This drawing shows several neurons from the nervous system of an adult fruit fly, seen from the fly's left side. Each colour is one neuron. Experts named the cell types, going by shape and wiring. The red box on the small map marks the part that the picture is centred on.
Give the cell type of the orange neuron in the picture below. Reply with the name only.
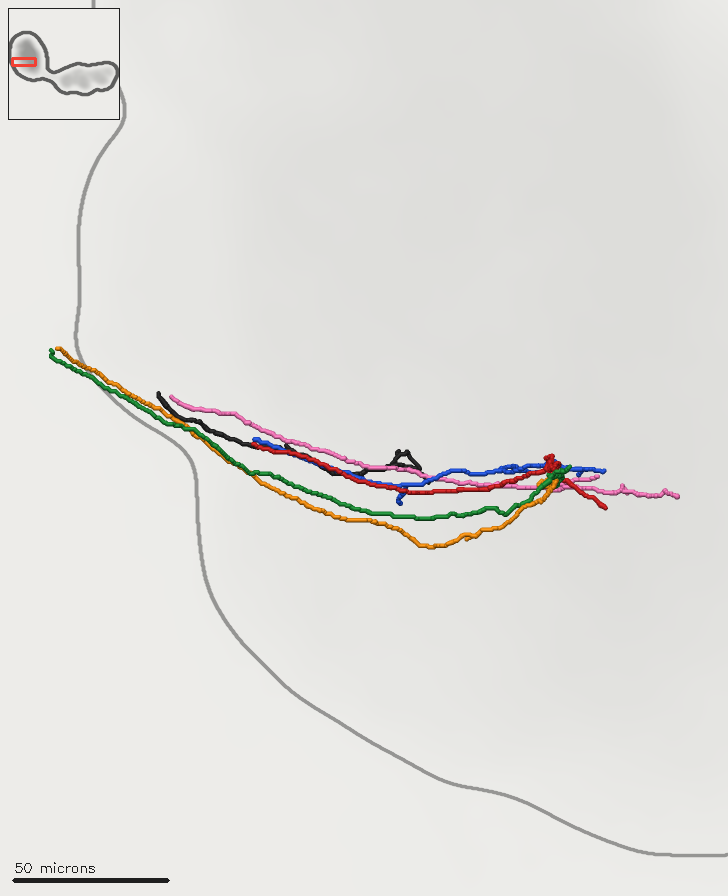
JO-CM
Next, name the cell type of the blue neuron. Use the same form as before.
JO-CL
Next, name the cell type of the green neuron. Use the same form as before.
JO-ED2_c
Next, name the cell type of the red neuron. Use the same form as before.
JO-ED1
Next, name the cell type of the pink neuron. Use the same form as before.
JO-DP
